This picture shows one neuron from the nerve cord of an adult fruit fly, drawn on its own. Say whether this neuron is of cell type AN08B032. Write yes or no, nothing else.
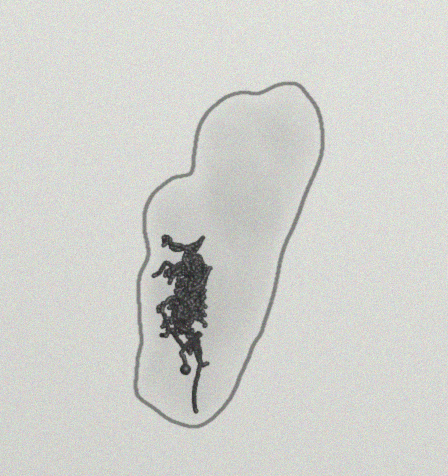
yes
